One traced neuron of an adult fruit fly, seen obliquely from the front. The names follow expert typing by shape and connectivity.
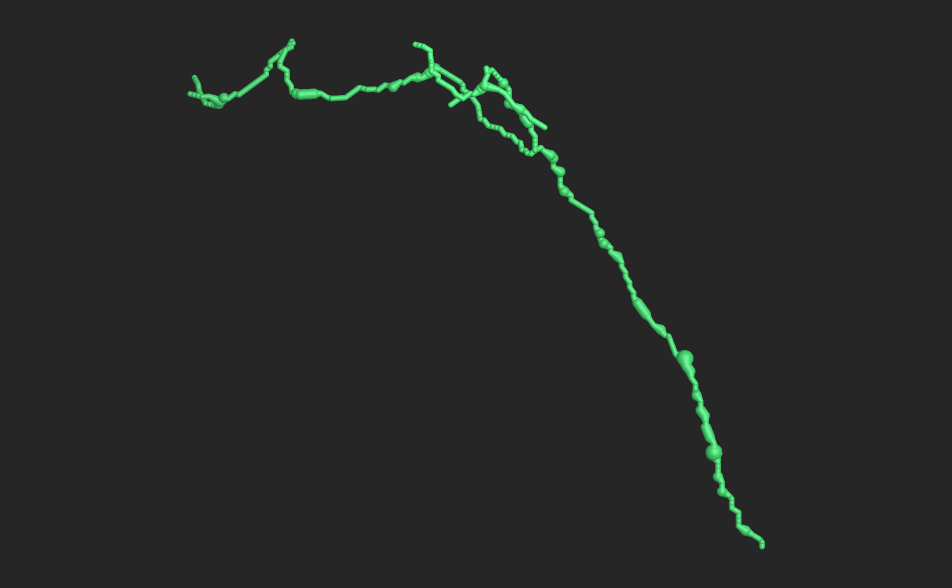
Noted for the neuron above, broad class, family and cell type: sensory neuron entering the brain; class gustatory; LB3b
